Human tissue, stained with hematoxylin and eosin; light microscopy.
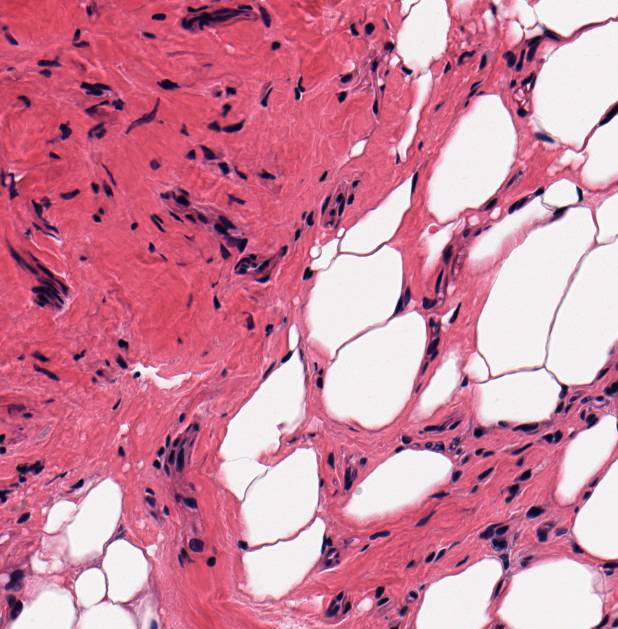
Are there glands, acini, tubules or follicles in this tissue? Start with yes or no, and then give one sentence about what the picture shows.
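No. No epithelium or glands are present anywhere in the field.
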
